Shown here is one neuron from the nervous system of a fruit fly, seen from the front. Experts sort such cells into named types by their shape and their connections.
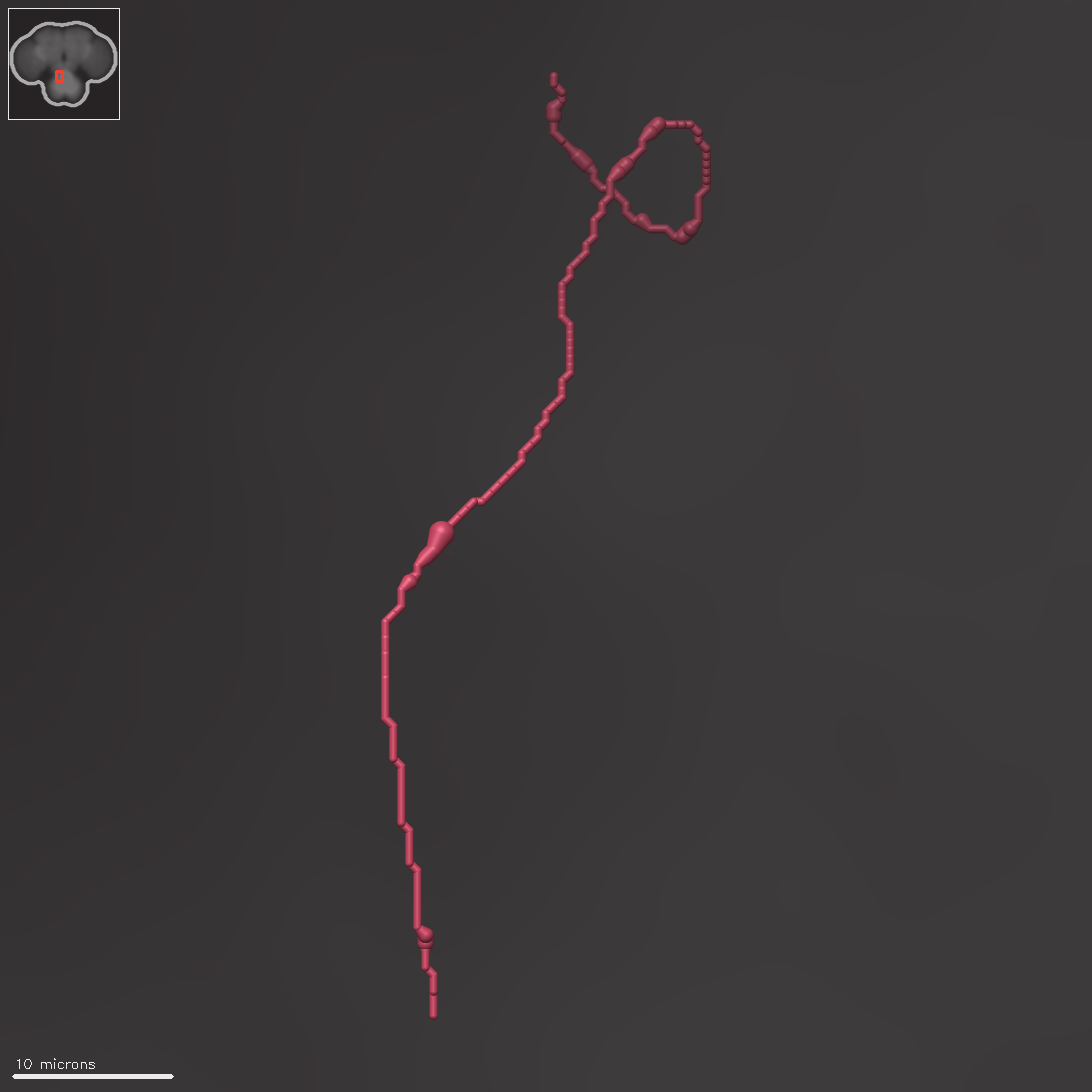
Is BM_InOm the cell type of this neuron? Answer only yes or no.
yes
